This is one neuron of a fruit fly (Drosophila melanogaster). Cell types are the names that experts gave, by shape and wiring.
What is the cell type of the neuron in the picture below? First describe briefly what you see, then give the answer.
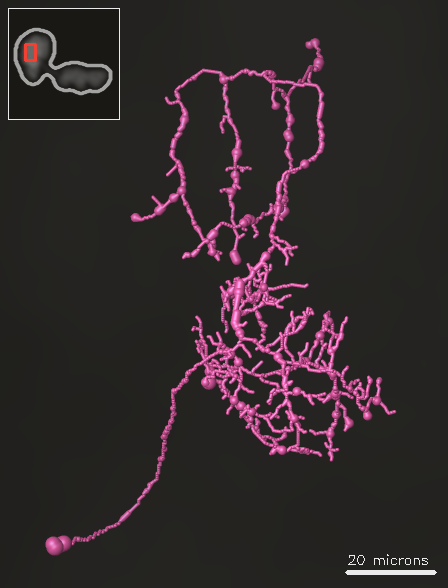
The cell body is at the lower left of the picture. From top to bottom in the picture it spans about 120 microns. The picture shows dozens of branch ends. This is a central-brain intrinsic neuron. The cell type is CB1389.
